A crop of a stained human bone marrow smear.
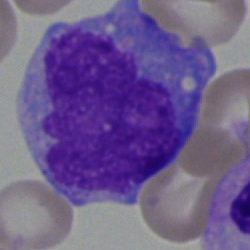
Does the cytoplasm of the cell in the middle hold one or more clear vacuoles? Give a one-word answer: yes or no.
Yes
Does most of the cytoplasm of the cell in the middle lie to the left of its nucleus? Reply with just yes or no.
No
